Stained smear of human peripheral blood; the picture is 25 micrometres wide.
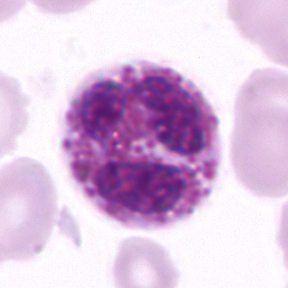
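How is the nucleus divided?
Into three separate lobes: two in the upper half of the cell and one lying across the lower half.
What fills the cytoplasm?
Coarse round granules crowd it, and some also lie over the nuclear lobes.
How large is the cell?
About 14 micrometres across.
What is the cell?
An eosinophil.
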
